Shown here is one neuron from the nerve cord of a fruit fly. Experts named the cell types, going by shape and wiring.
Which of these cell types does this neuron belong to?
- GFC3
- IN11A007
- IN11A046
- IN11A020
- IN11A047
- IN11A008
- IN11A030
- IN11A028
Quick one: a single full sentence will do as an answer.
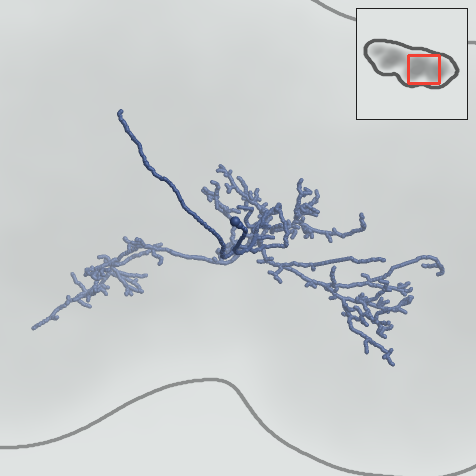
This neuron belongs to the cell type IN11A030.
